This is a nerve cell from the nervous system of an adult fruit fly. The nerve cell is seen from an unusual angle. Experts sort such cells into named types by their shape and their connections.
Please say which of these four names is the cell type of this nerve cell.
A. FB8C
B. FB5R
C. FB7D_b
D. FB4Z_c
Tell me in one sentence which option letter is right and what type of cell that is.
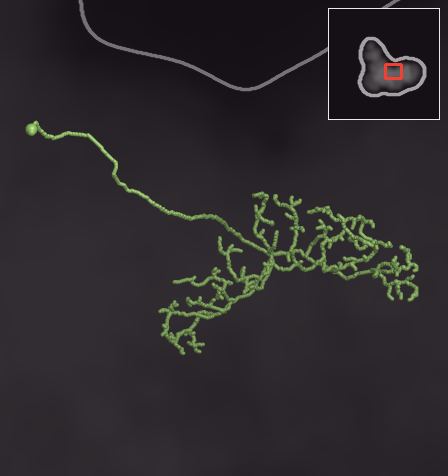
The nerve cell is of type FB7D_b, and that type is option C.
